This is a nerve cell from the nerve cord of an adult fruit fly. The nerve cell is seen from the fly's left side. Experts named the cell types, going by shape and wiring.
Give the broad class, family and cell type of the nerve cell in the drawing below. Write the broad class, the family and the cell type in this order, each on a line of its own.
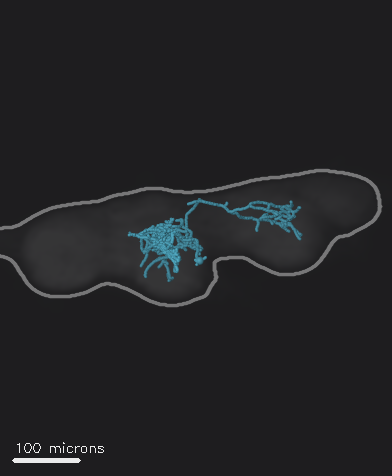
nerve-cord intrinsic neuron
hemilineage 12A
IN12A001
